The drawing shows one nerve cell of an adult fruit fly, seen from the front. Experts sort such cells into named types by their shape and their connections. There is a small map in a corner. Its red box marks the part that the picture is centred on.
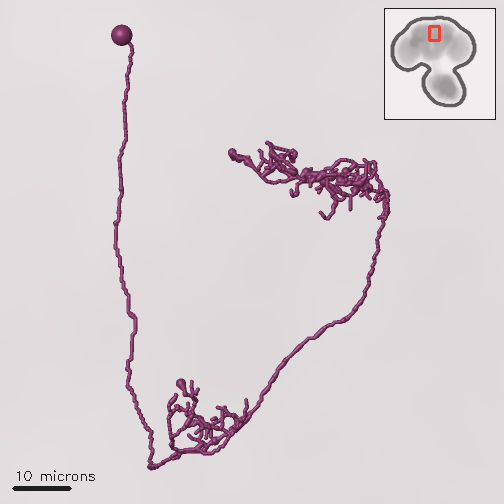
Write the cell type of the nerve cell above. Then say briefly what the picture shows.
Its cell type is vDeltaC. Its broad class is central-brain intrinsic neuron. The cell body can be seen at the upper left of the picture. From top to bottom in the picture it spans about 80 microns. The picture shows dozens of branch ends.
